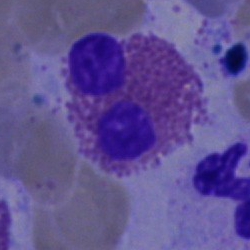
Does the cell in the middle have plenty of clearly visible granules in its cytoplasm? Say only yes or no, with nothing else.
Yes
